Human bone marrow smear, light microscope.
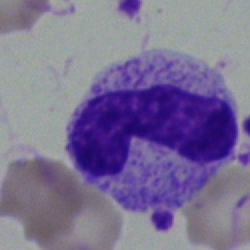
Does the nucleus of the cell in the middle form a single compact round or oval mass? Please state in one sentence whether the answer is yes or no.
No, the nucleus is stretched into a curved band and lacks separate lobes.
